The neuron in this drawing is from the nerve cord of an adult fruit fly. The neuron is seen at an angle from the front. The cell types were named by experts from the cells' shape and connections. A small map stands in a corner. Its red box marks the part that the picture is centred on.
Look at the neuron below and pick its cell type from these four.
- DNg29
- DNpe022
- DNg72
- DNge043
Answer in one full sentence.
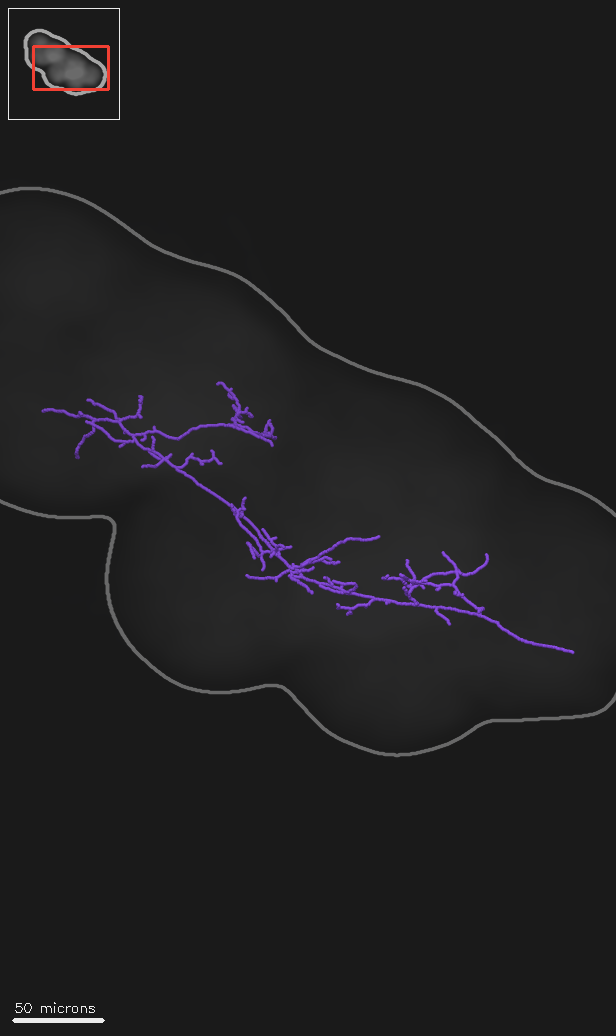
The cell type this neuron represents is DNpe022.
